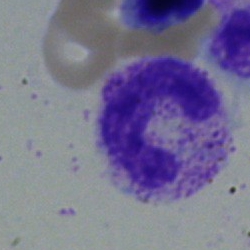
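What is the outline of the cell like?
It is roughly round.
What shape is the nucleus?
It is a thick curved band shaped like a C, open toward the right, with dark purple, coarsely clumped chromatin.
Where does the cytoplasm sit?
Pale pinkish cytoplasm fills the hollow of the curved nucleus.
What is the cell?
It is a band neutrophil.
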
